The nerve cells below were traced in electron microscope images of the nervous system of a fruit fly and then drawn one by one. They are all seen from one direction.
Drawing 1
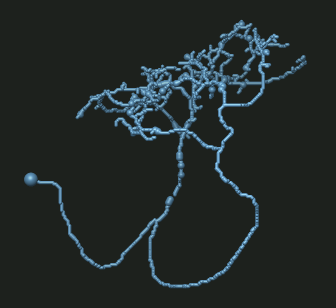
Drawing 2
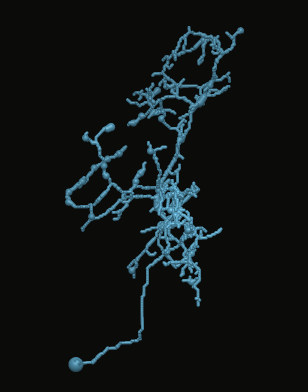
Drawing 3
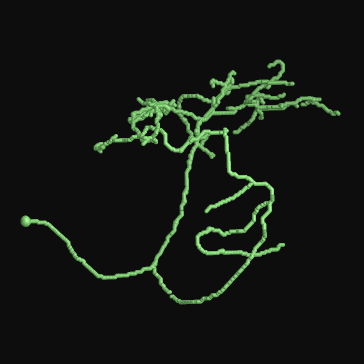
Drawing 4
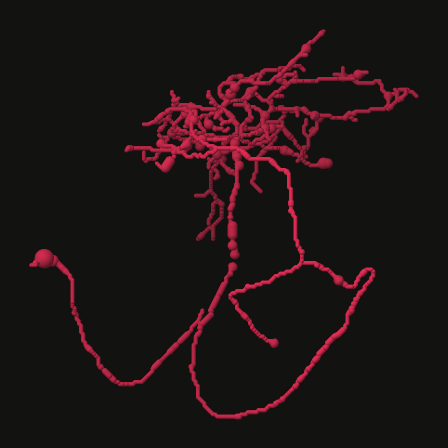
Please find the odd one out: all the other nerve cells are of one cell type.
Drawing 2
